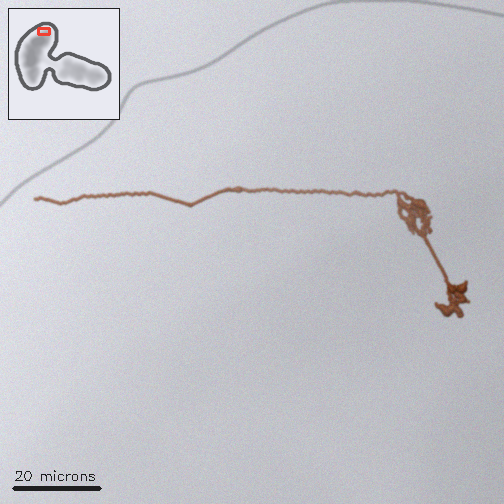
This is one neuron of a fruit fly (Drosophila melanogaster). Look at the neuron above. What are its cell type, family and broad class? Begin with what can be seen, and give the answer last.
It is in the brain and does not reach the nerve cord. From left to right in the picture it spans about 100 microns. The cell type is L5. The family is L. It is an optic-lobe intrinsic neuron.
